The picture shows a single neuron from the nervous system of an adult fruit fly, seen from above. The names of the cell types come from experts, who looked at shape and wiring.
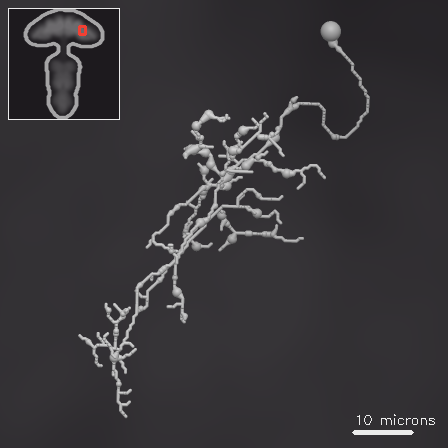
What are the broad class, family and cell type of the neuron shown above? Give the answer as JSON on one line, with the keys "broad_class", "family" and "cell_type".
{"broad_class": "optic-lobe intrinsic neuron", "family": "Mi", "cell_type": "Mi10"}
